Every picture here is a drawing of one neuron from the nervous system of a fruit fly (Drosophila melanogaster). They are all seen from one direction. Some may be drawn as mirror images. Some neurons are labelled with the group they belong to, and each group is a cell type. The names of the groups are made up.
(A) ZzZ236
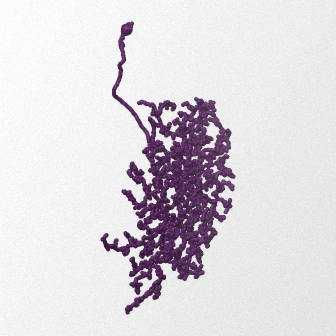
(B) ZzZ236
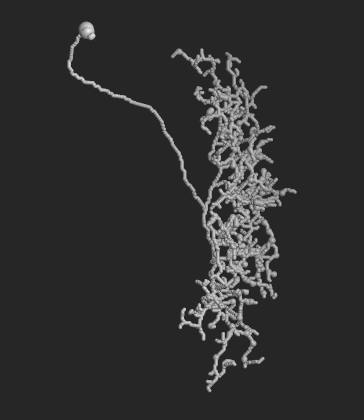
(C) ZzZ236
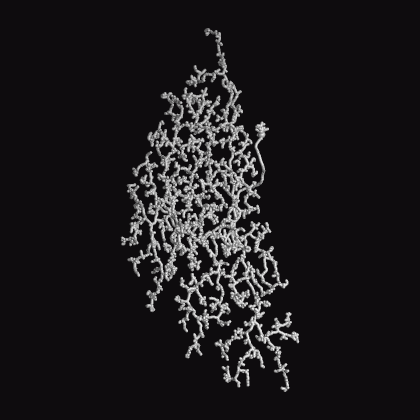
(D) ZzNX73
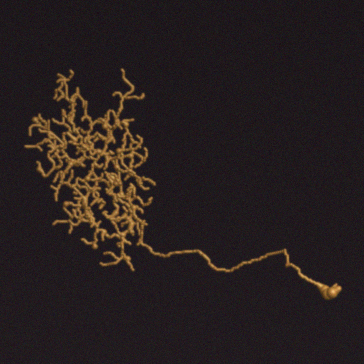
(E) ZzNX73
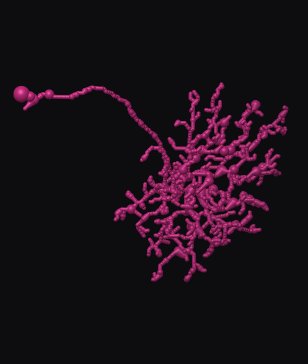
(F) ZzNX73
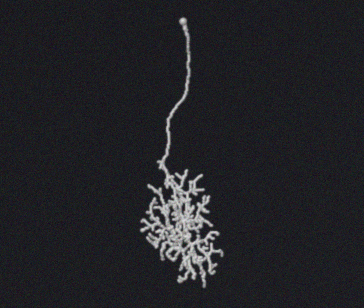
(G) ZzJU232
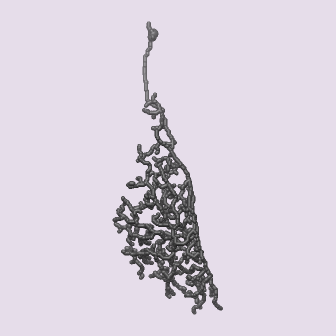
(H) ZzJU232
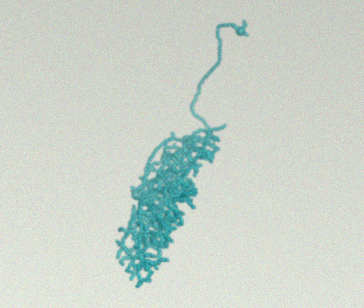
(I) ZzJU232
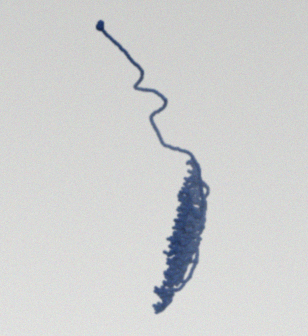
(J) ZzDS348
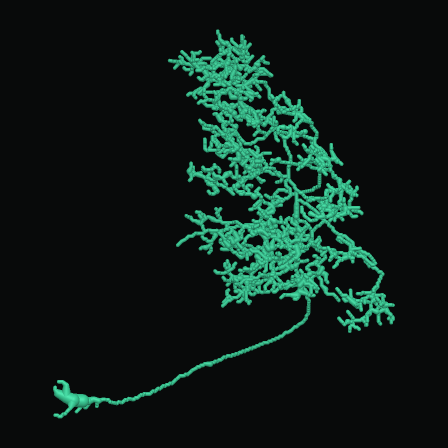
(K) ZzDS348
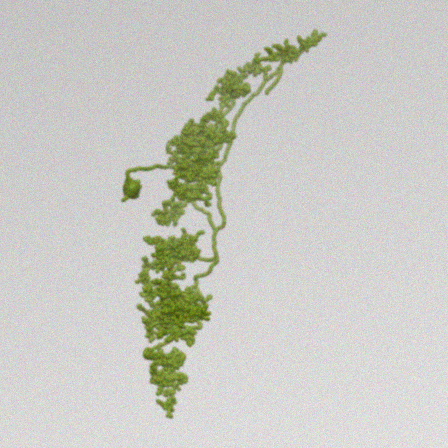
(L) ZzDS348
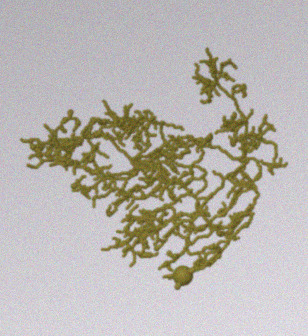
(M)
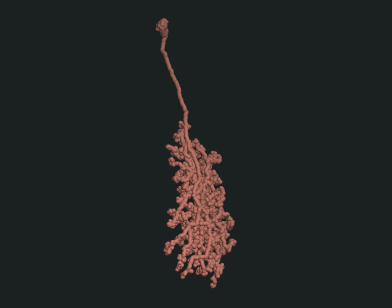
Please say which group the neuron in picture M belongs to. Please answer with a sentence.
It belongs to ZzJU232.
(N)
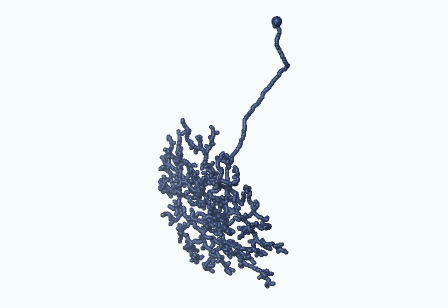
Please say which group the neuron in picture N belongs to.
It belongs to ZzZ236.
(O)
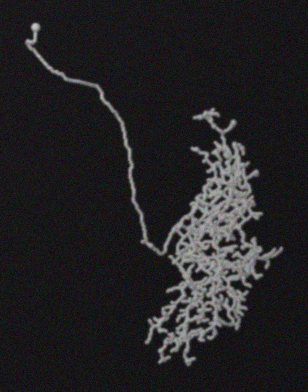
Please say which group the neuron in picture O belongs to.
It belongs to ZzZ236.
